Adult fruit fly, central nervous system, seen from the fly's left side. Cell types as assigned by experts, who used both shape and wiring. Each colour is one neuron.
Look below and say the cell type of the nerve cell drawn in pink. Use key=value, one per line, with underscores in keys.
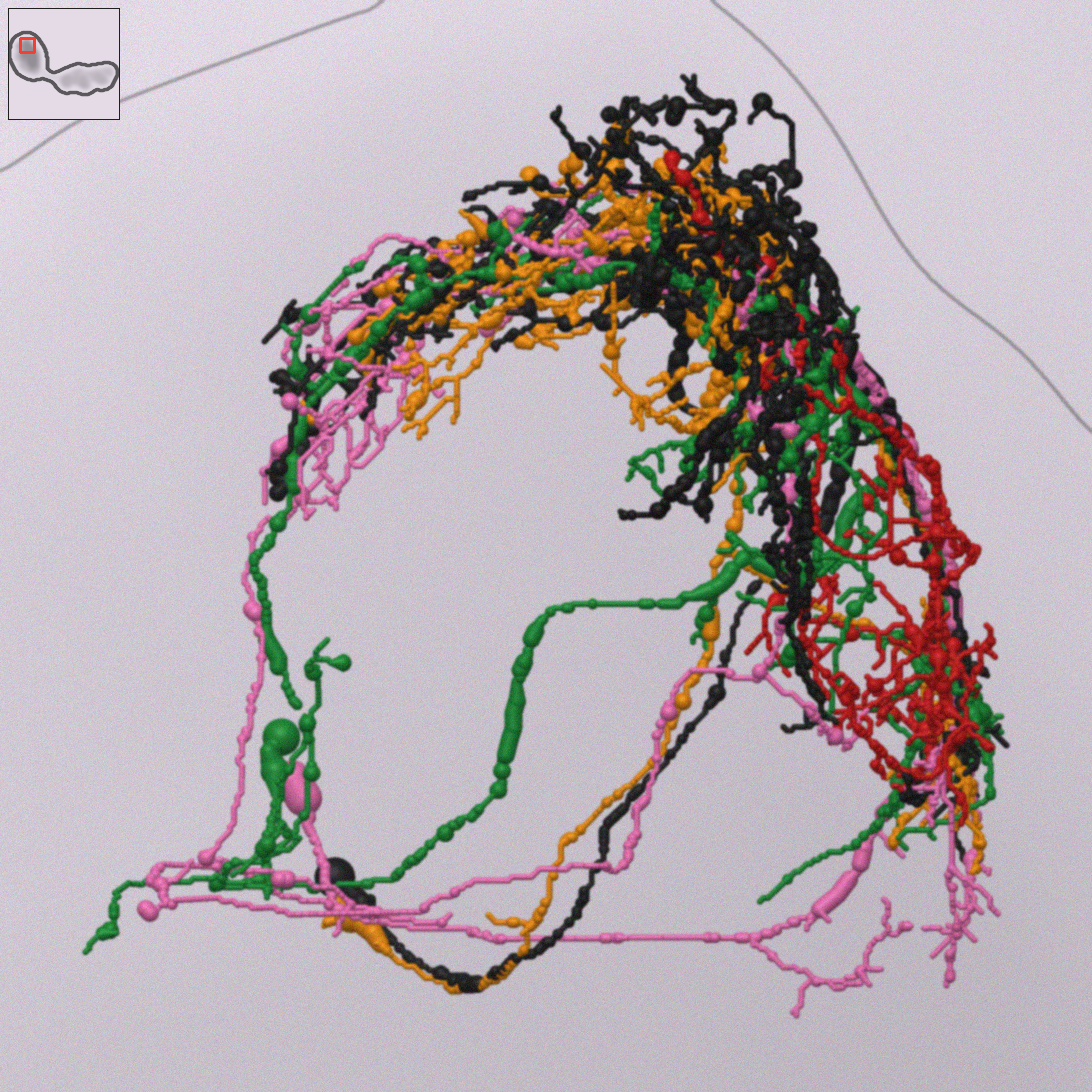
cell_type=SLP223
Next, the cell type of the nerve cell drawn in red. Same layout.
cell_type=CB1326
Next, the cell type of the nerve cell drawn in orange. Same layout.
cell_type=SLP208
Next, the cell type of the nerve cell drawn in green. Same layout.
cell_type=SLP221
